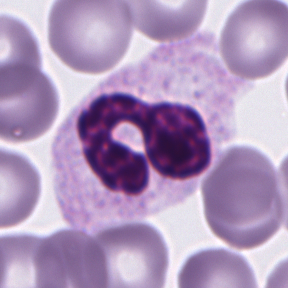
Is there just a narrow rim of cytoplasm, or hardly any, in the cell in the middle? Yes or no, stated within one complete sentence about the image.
No, the cell has plenty of cytoplasm around its nucleus.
